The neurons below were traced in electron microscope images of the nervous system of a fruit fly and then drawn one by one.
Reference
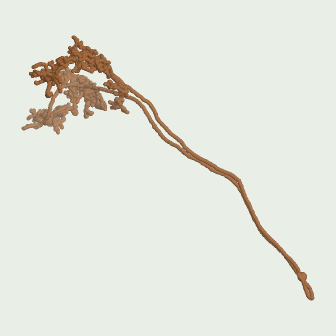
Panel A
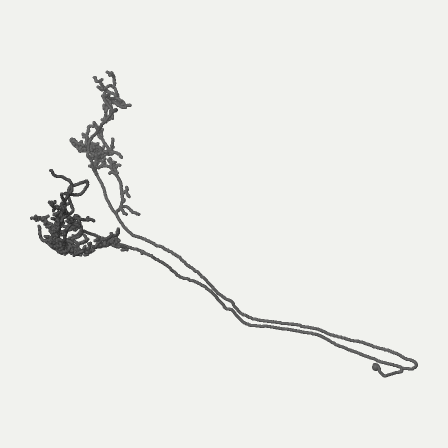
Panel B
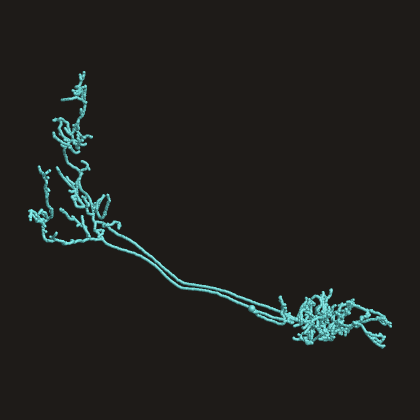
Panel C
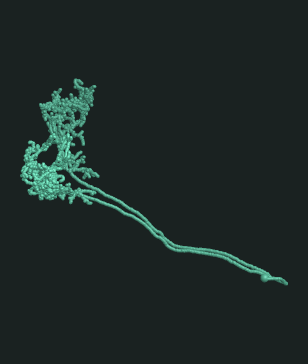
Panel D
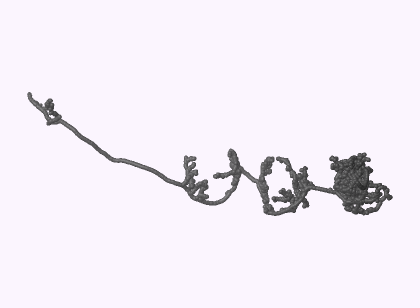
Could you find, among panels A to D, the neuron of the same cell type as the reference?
Panel A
